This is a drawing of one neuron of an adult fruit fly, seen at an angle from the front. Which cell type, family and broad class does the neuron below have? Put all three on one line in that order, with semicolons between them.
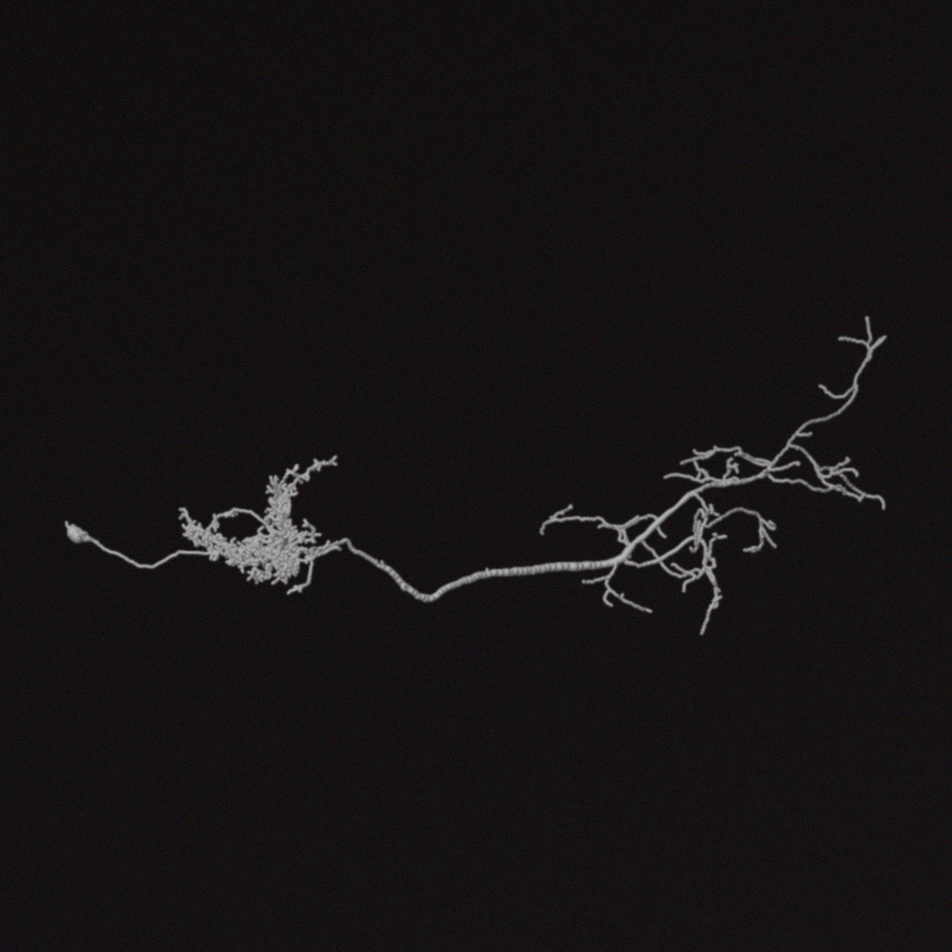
DNg15; DNg; descending neuron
